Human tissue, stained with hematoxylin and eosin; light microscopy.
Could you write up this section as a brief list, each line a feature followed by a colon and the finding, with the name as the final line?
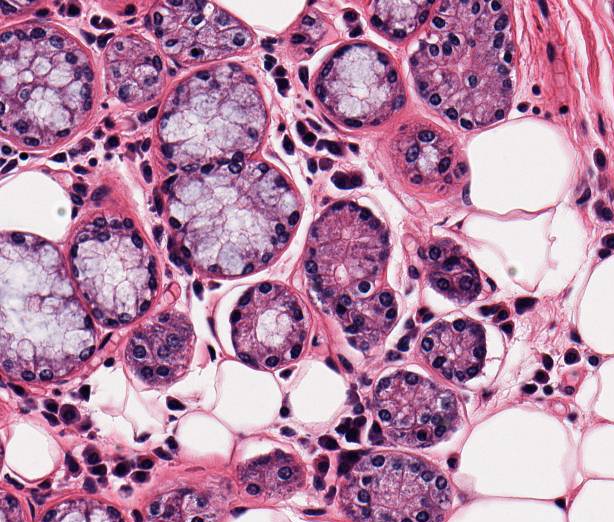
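Architecture: rounded glandular acini, thin connective tissue strands between
Fat: adipocytes gathered toward right side and bottom
Acini: smaller ones central and lower, finely granular purple cytoplasm, round basal nuclei
Adipocytes: large empty white spaces, thin pink membranes, no stained contents
Top right corner: pink wavy fibre bundles running obliquely
Name: minor salivary gland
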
